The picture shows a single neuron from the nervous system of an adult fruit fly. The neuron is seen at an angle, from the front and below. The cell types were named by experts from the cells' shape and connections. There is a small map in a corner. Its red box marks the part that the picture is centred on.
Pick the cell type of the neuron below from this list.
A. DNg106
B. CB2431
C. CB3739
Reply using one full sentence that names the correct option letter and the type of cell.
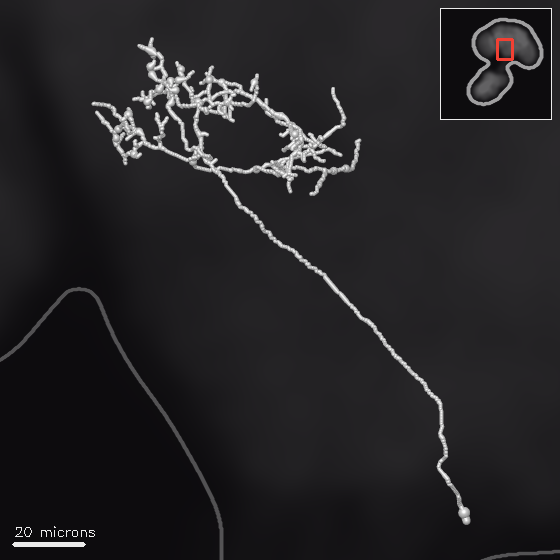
Option B lists CB2431, and that is the cell type of the neuron.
